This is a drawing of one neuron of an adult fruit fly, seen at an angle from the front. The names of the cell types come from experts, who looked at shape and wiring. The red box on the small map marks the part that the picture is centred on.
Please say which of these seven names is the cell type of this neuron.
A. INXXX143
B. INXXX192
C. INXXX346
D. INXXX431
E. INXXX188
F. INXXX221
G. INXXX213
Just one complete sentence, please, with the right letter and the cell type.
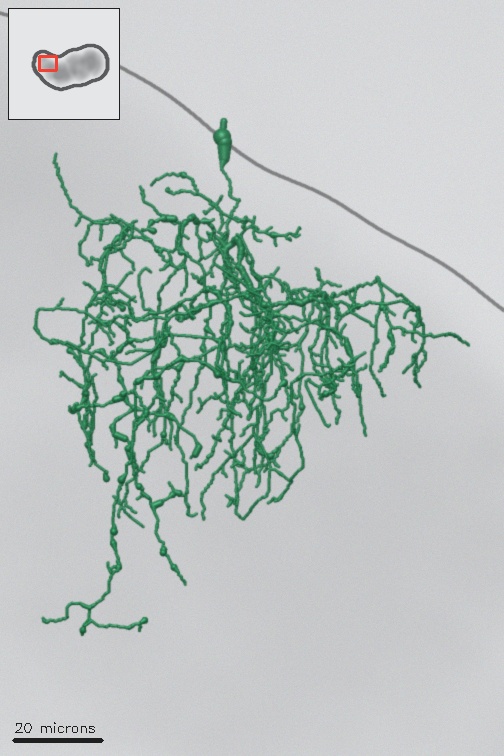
Among the options, B names the cell type of the neuron, namely INXXX192.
